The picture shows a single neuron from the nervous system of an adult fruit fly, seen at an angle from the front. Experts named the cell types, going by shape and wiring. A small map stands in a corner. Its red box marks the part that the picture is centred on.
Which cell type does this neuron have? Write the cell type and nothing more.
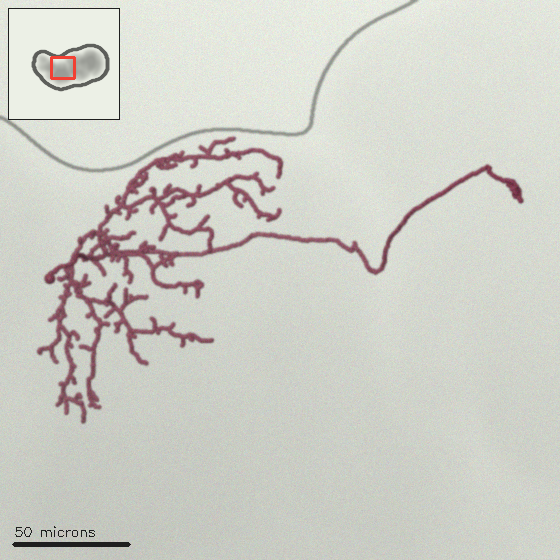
MeTu3a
